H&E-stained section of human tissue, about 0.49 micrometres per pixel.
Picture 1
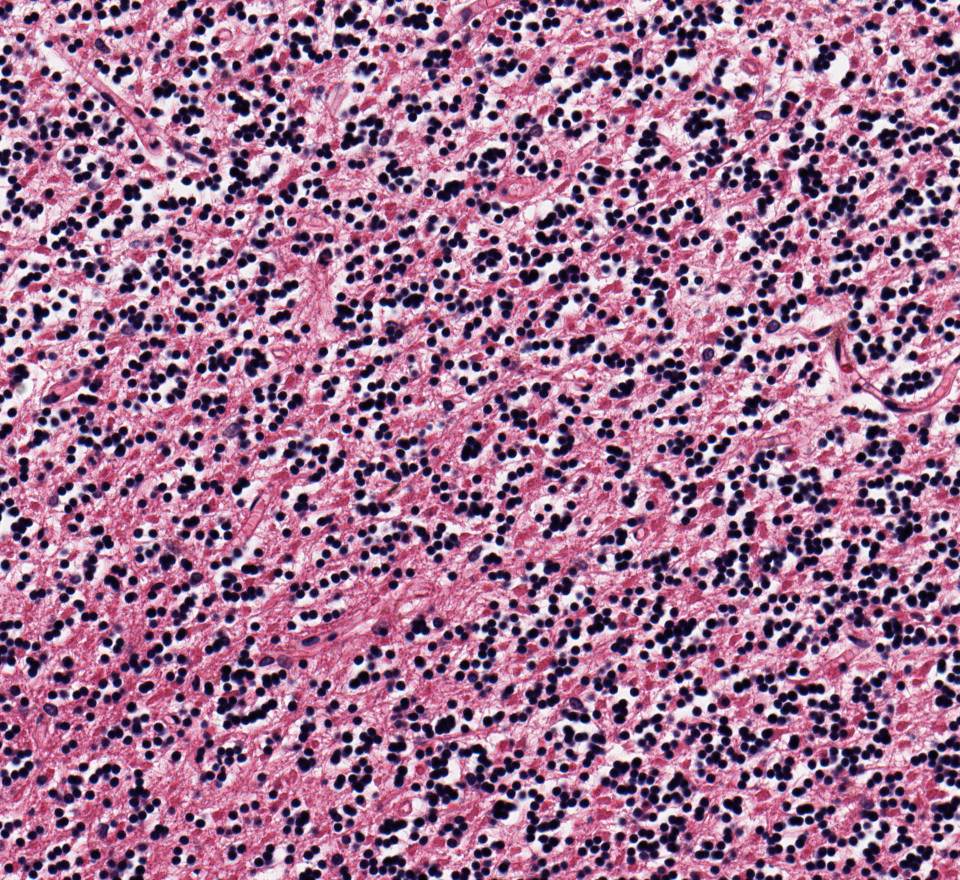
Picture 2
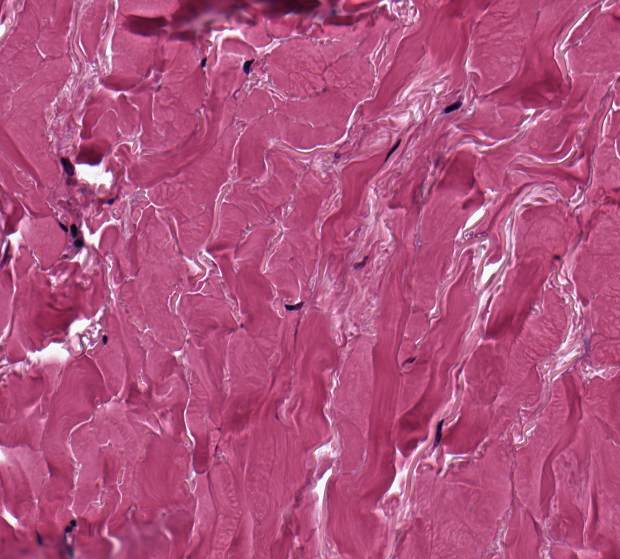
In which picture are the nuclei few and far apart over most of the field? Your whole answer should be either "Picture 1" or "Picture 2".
Picture 2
